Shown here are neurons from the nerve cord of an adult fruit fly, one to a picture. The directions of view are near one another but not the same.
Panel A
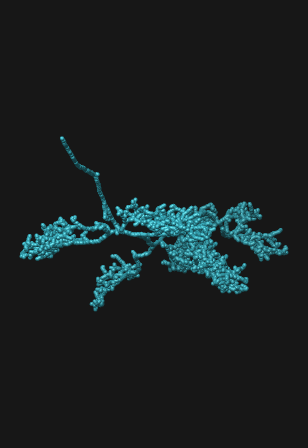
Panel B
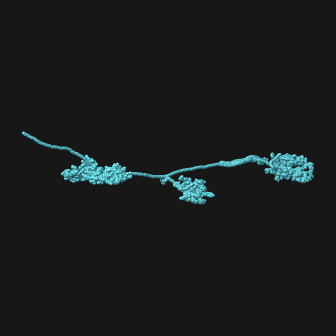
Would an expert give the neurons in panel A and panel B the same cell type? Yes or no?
yes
